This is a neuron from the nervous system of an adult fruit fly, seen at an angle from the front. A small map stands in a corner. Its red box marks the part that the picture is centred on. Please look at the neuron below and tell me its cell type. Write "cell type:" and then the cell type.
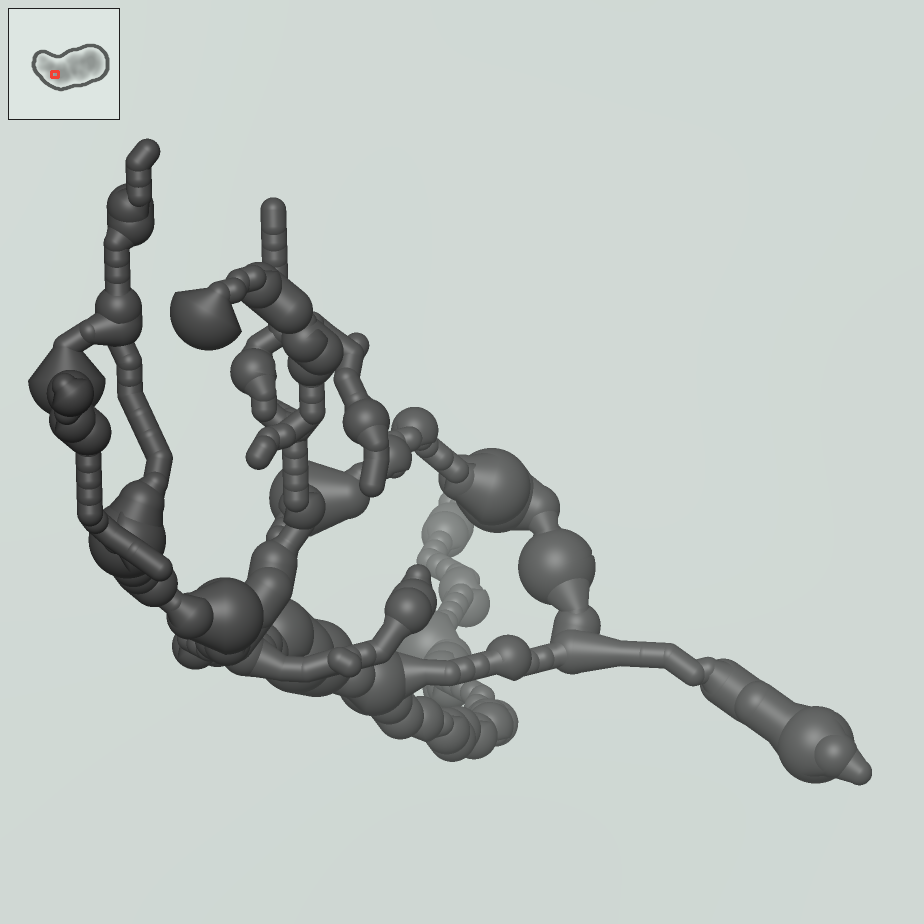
cell type: SNta25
